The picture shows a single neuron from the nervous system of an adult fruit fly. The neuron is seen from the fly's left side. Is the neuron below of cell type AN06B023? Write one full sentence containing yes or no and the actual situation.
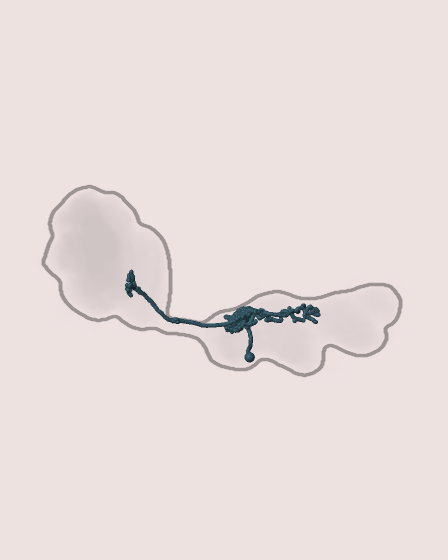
Yes, the neuron is among the cells of type AN06B023.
